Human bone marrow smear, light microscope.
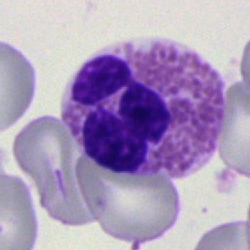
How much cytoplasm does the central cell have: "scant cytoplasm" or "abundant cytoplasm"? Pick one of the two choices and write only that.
Abundant cytoplasm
